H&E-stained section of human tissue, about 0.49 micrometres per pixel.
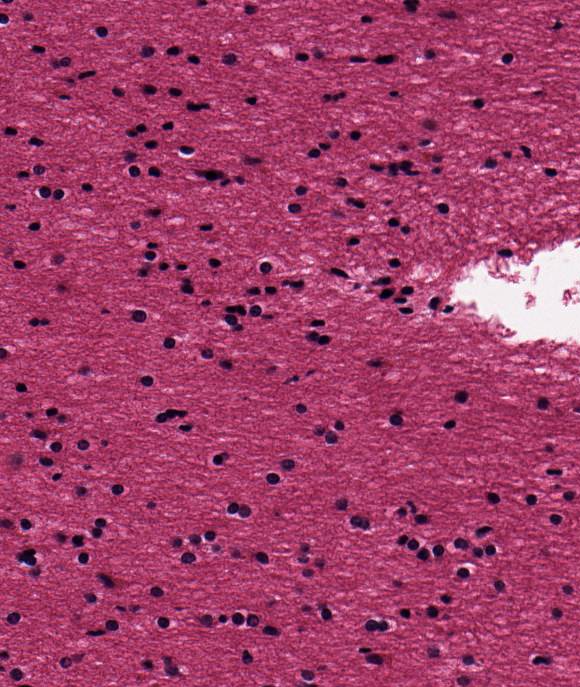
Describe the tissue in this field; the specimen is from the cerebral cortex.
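Start with the pink background: its texture is fine and fibrillary, finely vacuolated, not made of coarse bundles. Most nuclei are small, round and uniformly dark purple. Notice that many sit within a narrow clear halo rather than visible pink cytoplasm. Nowhere do large cells with abundant cytoplasm and big nuclei stand out.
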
